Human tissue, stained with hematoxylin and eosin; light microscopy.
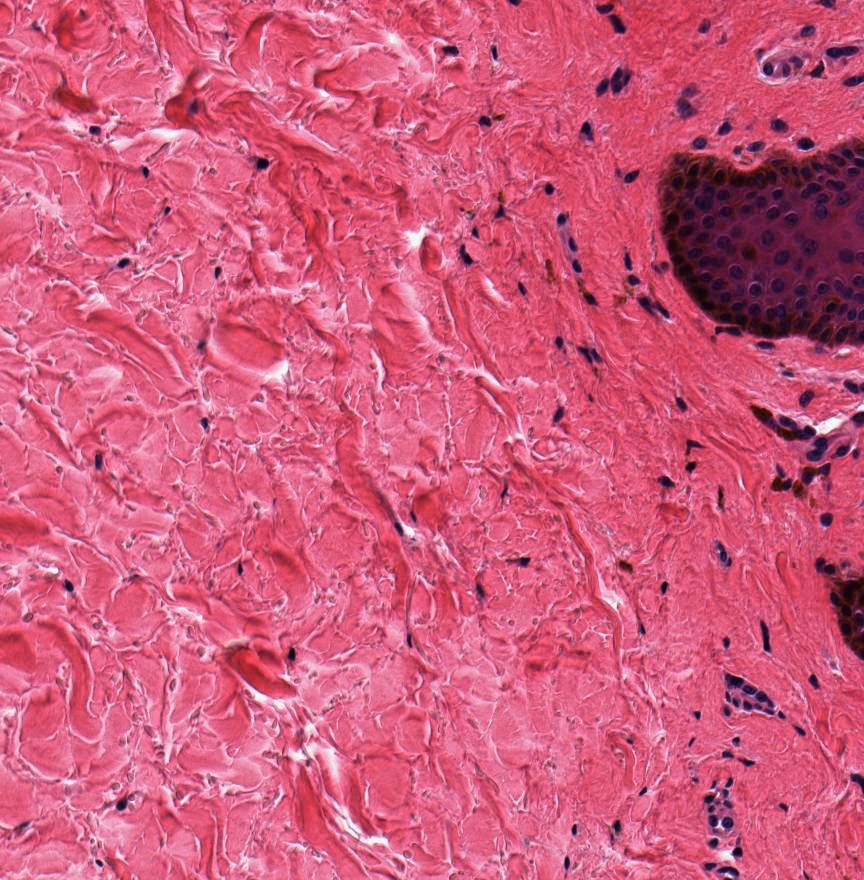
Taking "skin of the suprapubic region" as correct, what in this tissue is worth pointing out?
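This is skin of the suprapubic region.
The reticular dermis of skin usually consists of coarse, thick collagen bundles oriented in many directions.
In keeping with that, the collagen in the left part of the field forms thick bundles running in haphazard directions. Beside the epithelium, the collagen is more compact and runs roughly parallel to the epithelial edge. Stromal cells are sparse and have small, dark, elongated nuclei. Near the right edge, in the lower half of the field, lie small clusters of small, dark, round nuclei.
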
